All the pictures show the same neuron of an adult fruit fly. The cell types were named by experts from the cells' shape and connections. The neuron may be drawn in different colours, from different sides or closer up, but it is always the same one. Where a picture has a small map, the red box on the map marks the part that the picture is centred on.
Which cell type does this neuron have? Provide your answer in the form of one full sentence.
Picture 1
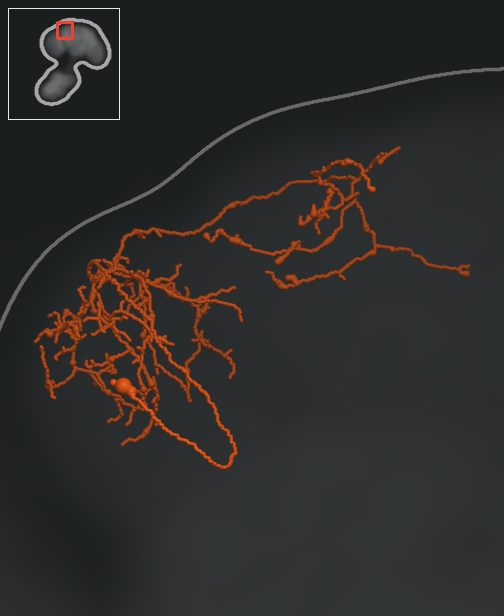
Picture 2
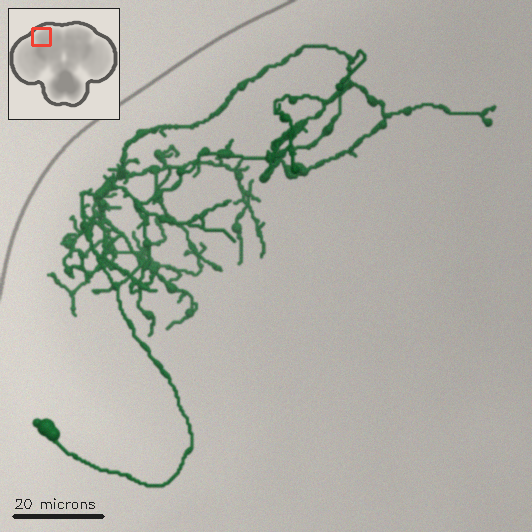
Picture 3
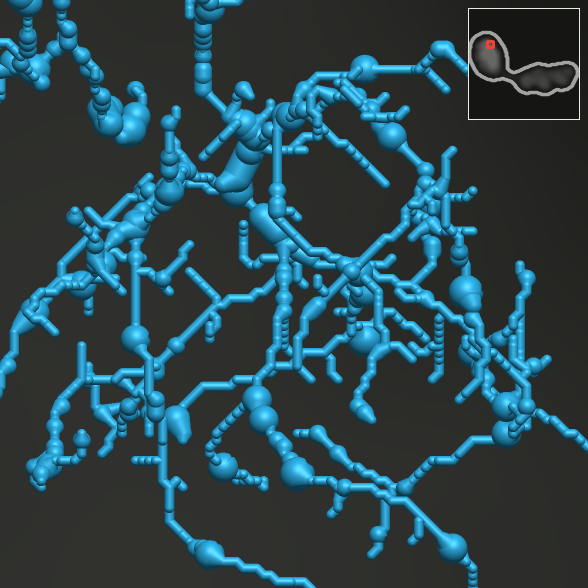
Classified by cell type, this neuron is CB1389.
